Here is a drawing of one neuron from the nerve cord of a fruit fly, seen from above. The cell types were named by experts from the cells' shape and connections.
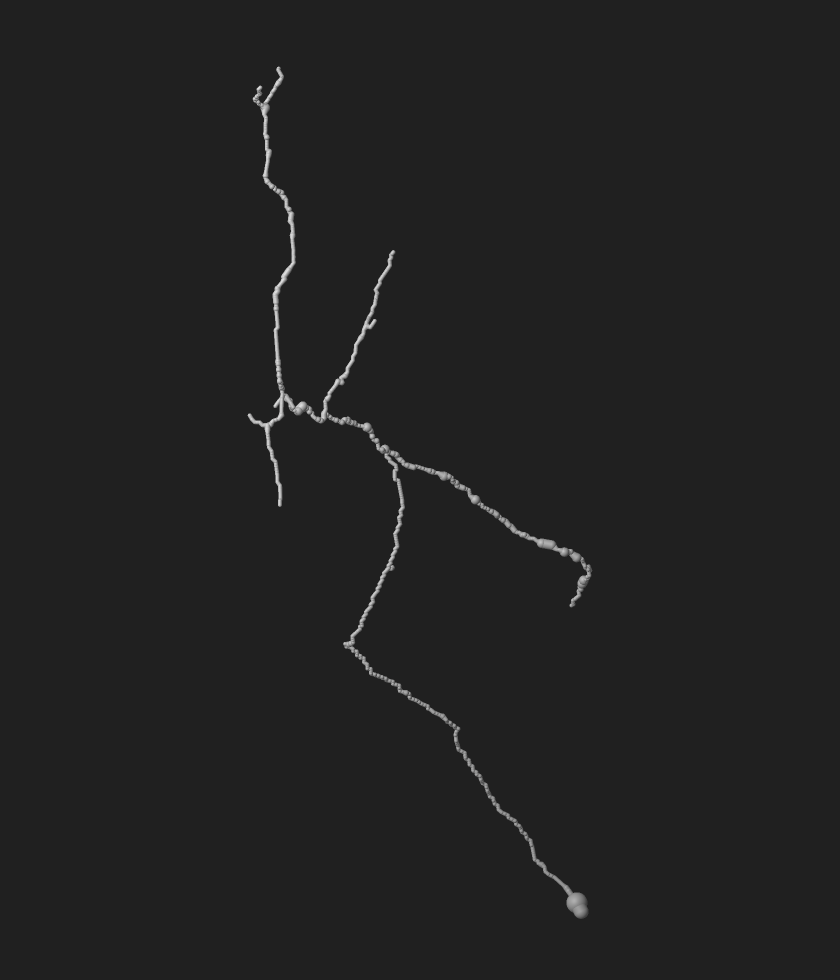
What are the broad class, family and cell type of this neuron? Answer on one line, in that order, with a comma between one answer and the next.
nerve-cord intrinsic neuron, hemilineage 21A, IN21A063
